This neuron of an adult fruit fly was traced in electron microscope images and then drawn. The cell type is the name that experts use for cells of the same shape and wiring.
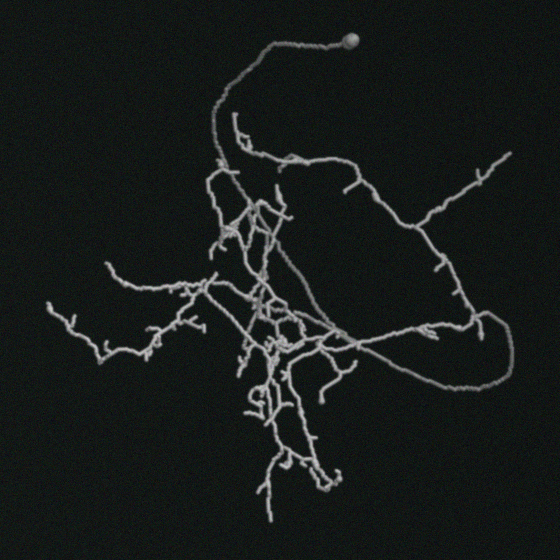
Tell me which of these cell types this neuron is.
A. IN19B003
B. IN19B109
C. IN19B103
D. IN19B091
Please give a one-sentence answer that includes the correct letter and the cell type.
Being of cell type IN19B103, the neuron matches option C.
